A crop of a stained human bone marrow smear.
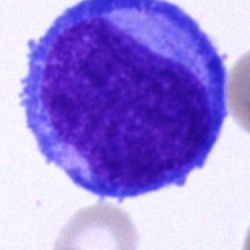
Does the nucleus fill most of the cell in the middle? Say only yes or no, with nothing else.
Yes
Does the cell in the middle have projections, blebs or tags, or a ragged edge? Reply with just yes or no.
Yes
